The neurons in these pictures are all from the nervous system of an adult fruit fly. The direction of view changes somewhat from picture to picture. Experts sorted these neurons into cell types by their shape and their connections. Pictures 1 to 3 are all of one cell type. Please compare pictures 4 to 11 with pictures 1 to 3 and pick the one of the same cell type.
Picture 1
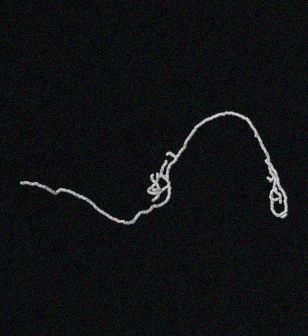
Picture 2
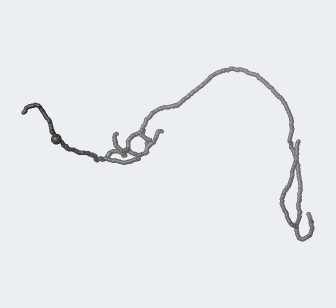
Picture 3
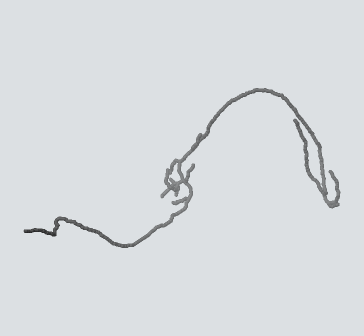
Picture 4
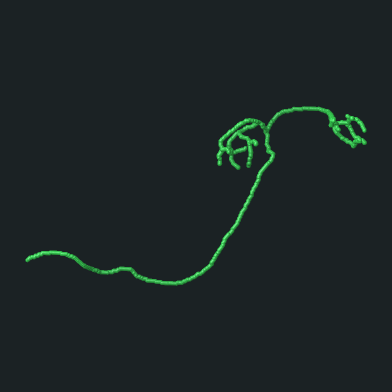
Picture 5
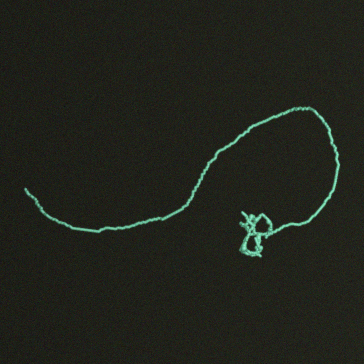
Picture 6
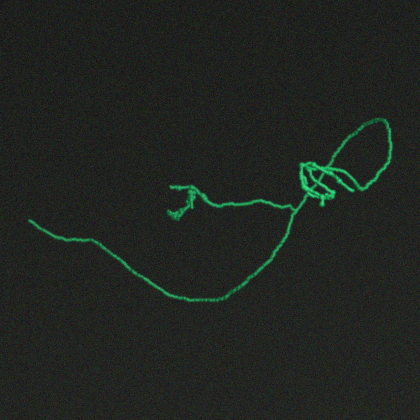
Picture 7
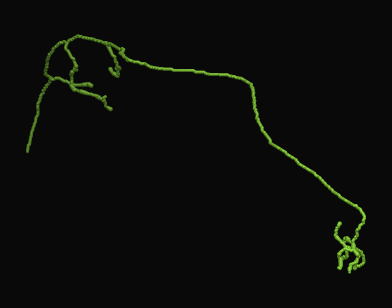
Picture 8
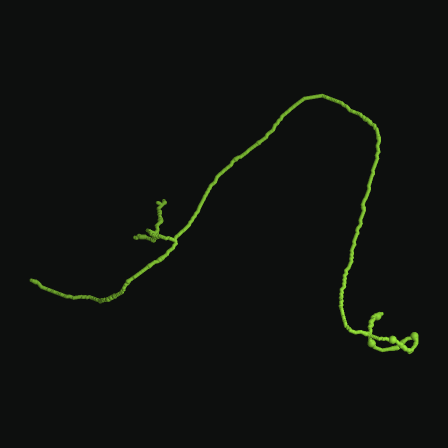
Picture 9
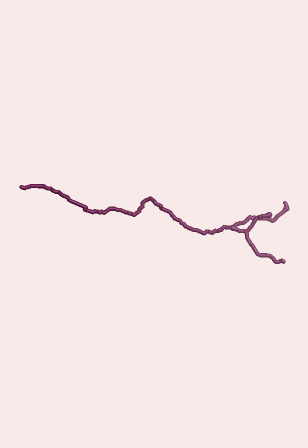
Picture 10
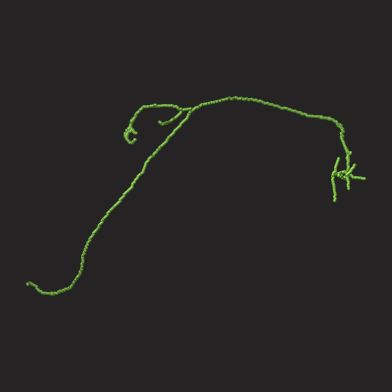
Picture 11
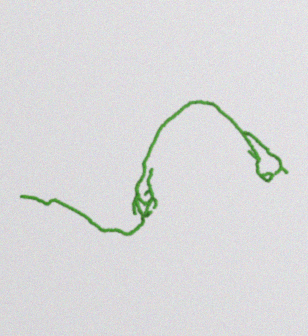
Picture 11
